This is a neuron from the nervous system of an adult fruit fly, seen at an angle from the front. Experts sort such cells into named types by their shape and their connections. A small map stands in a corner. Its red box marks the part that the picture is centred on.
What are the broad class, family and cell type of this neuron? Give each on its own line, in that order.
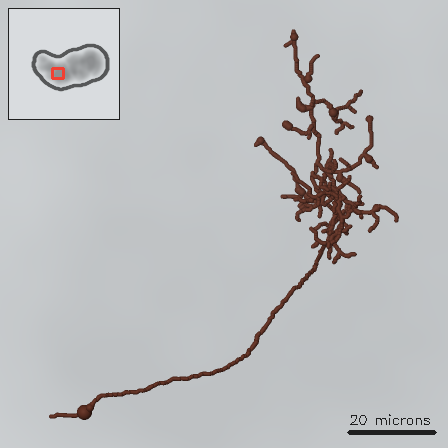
optic-lobe intrinsic neuron
Mi
Mi17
